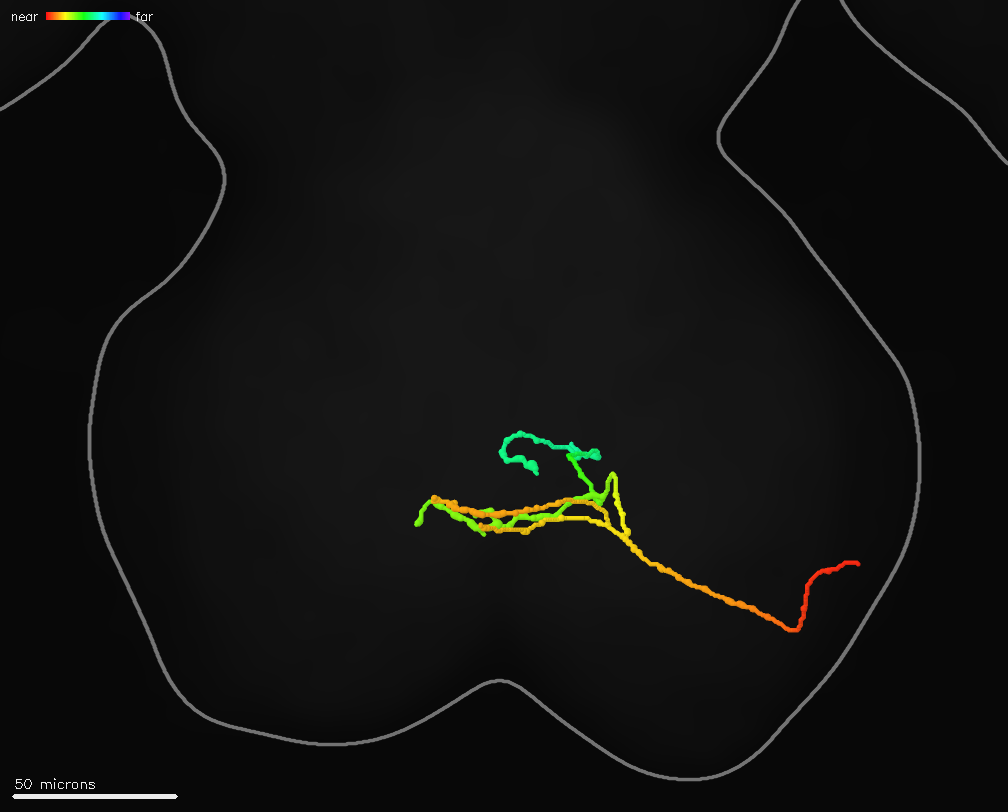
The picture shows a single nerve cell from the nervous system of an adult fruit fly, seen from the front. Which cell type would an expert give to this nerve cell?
SNpp18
